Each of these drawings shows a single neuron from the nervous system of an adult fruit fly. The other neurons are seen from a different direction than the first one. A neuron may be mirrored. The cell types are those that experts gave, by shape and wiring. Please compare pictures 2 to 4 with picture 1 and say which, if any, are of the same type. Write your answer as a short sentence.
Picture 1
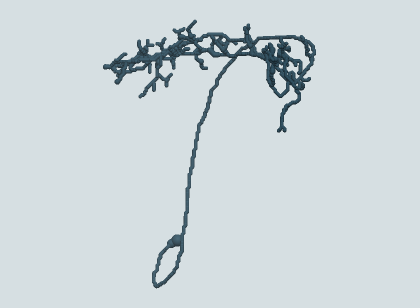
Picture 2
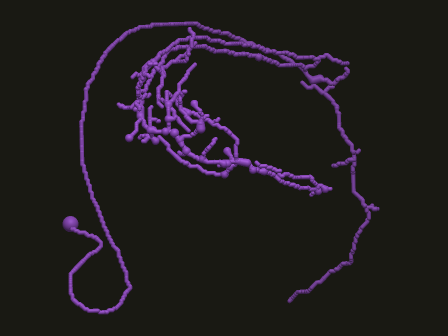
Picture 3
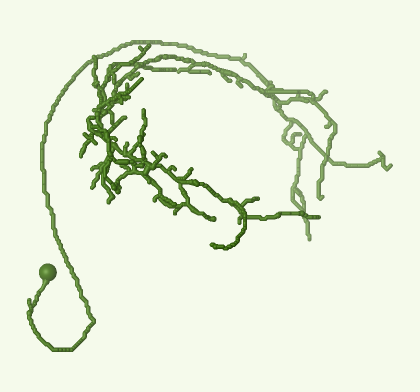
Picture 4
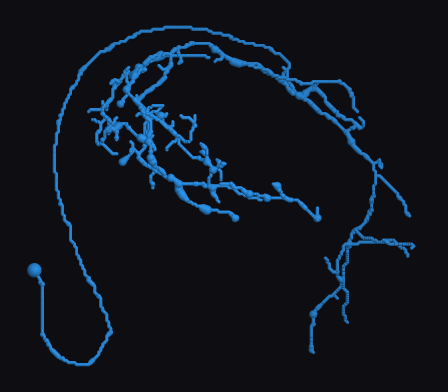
None of them is of the same cell type.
